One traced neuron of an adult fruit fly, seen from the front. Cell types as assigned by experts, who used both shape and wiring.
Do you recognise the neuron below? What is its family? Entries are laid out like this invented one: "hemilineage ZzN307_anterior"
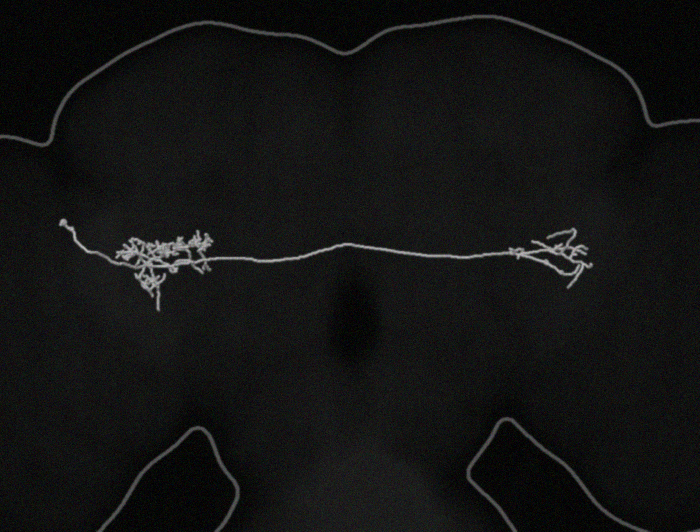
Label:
"hemilineage VLPl&d1_lateral"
